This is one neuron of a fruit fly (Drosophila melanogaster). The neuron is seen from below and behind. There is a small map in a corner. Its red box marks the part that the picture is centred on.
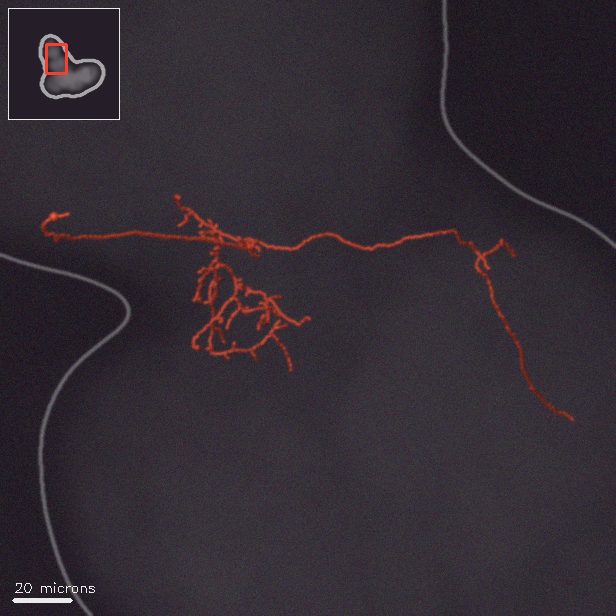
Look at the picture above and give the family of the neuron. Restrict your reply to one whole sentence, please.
Of the families, hemilineage 07B is the one for this neuron.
